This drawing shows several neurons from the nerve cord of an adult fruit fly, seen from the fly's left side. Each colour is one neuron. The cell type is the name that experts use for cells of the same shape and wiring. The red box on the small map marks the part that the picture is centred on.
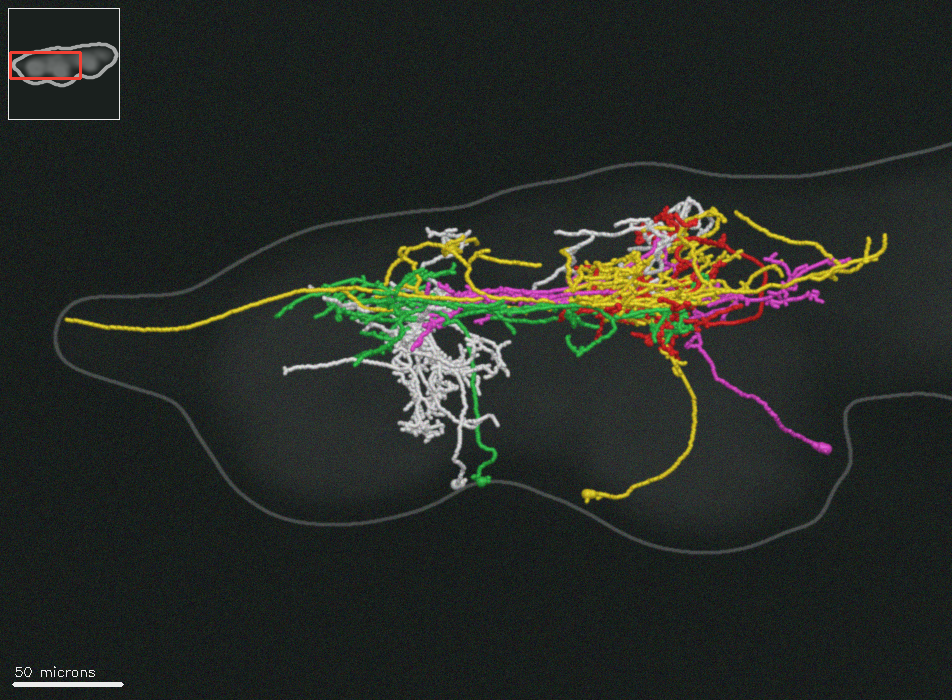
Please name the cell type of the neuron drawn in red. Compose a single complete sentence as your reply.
The neuron belongs to cell type IN11A035.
